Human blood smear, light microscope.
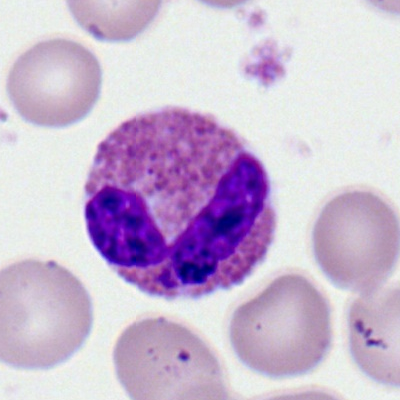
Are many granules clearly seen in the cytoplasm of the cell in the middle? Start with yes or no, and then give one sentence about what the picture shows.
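Yes. The cytoplasm is packed with coarse, round, pinkish-red granules.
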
